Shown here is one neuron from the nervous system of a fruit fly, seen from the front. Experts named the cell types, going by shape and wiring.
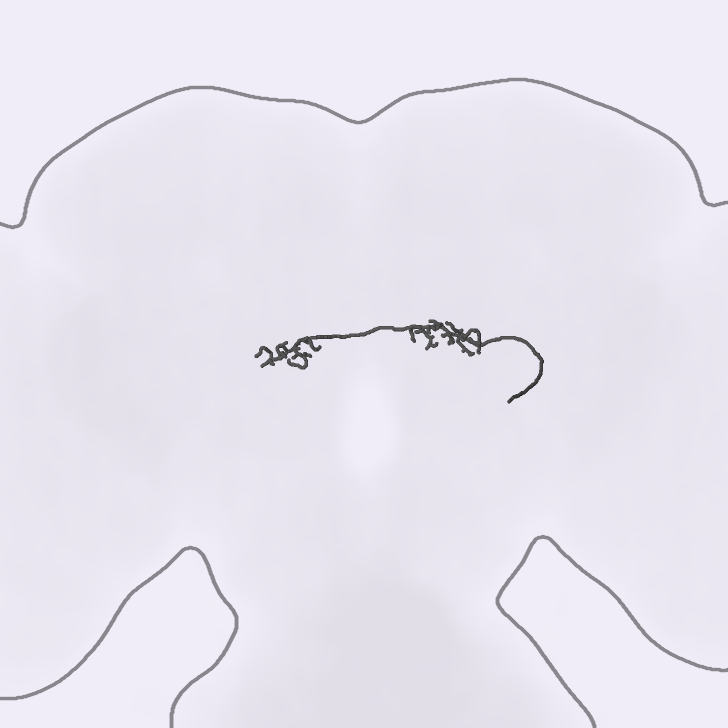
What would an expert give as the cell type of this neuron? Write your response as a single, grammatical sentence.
The neuron is typed under the name ORN_DP1m.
